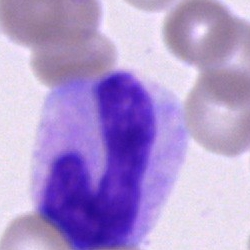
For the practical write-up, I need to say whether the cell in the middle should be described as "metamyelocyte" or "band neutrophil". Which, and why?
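That's a band neutrophil. Look at the nucleus: a single curved band bent into a J, with dark purple, densely condensed chromatin. The cytoplasm is plentiful and pale lilac, holding only fine, faint pinkish-violet granules.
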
